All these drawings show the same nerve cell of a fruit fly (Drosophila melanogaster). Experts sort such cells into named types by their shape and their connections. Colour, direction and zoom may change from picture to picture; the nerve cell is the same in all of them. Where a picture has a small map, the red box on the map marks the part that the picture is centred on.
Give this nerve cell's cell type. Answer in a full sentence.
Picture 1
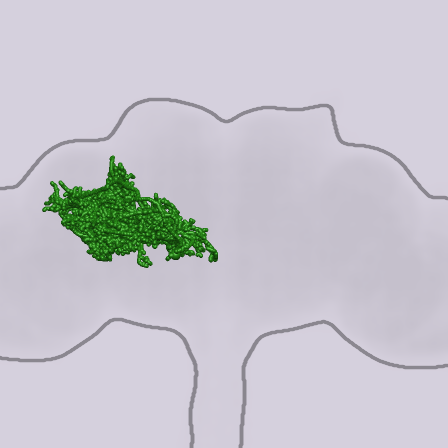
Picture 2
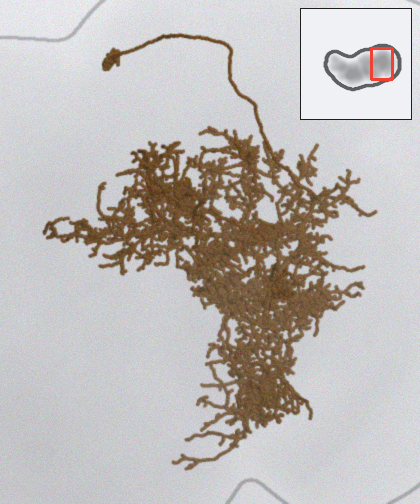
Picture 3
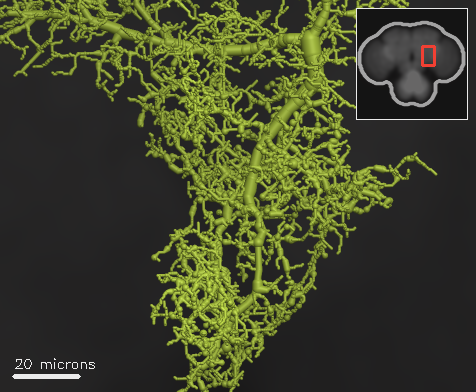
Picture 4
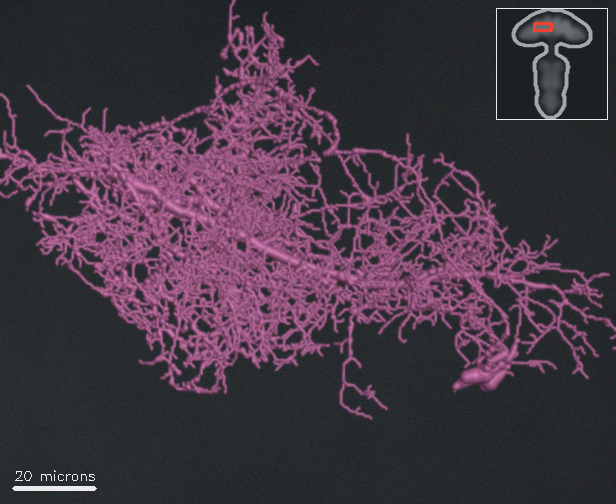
The cell type is PVLP010.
